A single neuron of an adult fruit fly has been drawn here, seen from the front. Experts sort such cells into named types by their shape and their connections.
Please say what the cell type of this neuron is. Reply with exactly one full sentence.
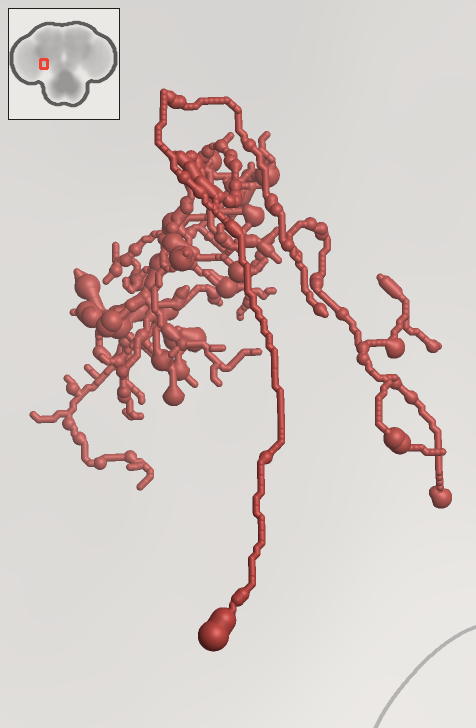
This neuron has been assigned cell type Li21.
